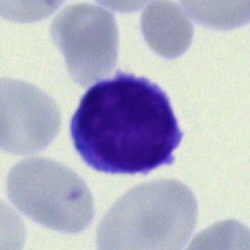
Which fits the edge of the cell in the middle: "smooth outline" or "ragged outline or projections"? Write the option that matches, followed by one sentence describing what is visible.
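Ragged outline or projections. A small bump projects from the lower right edge of the cell.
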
